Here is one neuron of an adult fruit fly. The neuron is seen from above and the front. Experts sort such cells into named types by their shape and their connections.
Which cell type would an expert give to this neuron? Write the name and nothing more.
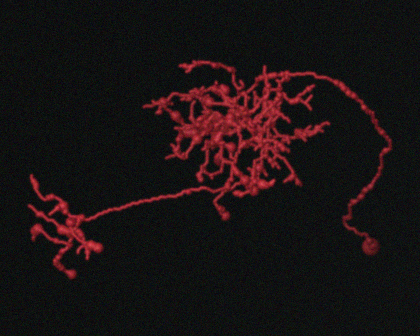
Tlp12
